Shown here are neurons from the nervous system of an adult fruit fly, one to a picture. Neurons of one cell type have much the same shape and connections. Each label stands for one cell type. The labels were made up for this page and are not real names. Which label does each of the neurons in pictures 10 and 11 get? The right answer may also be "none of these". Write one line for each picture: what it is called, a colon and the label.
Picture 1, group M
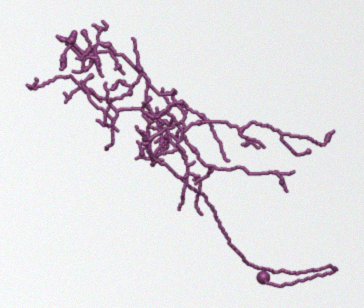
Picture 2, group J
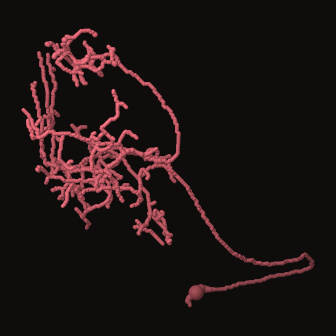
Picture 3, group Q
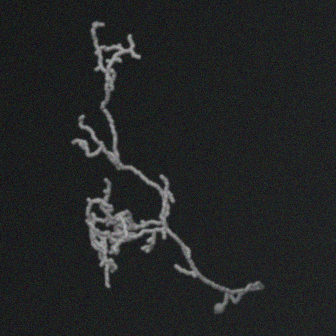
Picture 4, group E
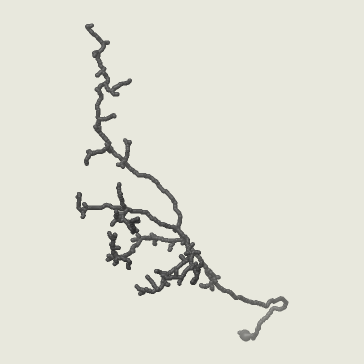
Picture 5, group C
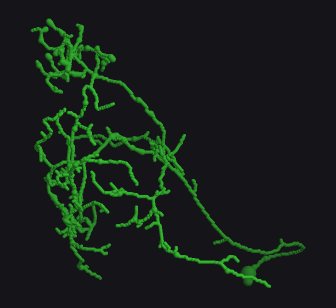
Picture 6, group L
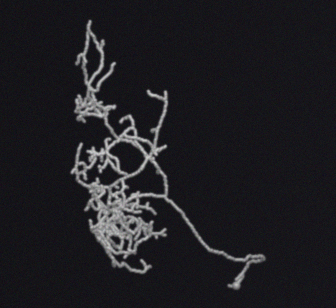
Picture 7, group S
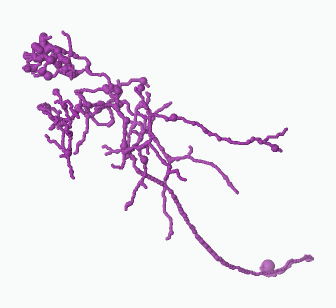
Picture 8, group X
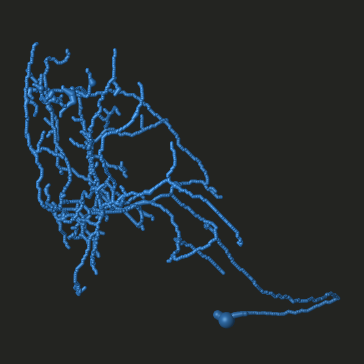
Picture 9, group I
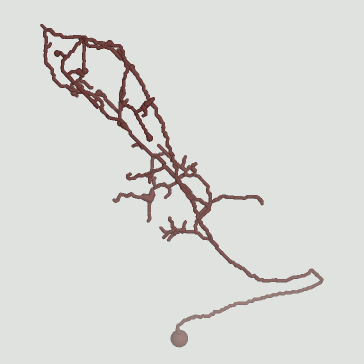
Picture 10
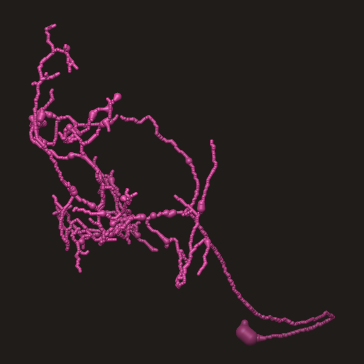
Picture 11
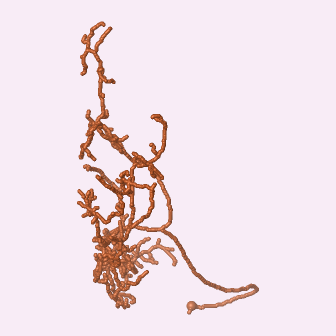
10: group X
11: group L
